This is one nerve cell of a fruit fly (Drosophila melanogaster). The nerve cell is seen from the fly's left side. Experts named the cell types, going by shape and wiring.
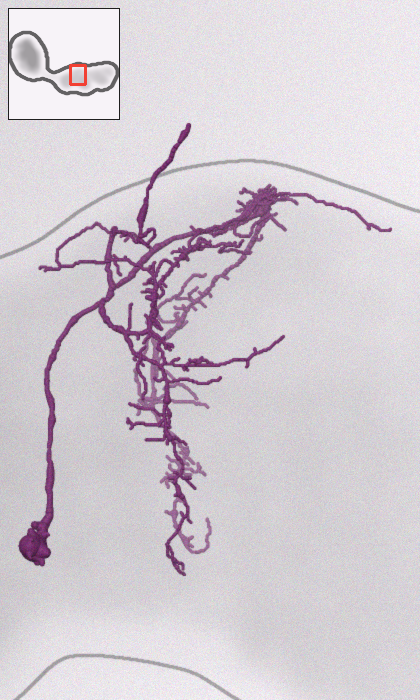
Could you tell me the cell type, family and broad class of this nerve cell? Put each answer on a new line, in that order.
MNxm01
hemilineage 03B
motor neuron of the nerve cord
